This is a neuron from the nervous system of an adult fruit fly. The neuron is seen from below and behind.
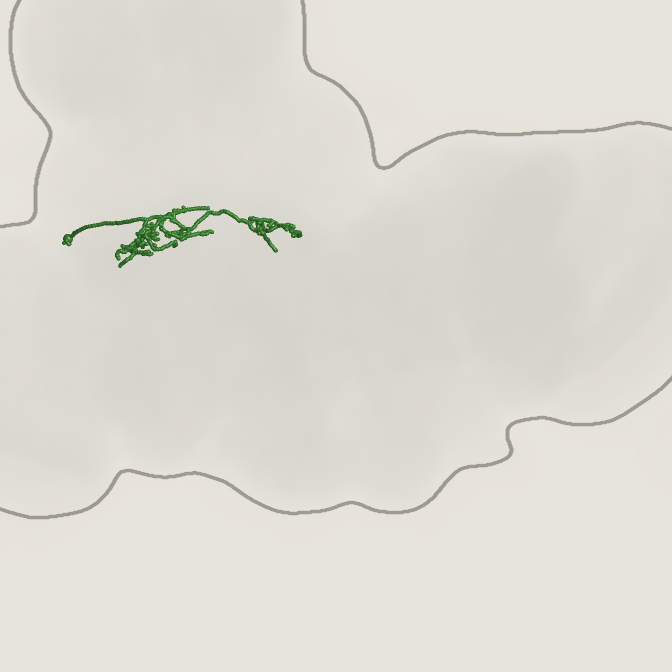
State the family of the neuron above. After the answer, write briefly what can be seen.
Its family is hemilineage LHp3. This is a central-brain intrinsic neuron. In this view it is more than twice as wide as it is tall.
